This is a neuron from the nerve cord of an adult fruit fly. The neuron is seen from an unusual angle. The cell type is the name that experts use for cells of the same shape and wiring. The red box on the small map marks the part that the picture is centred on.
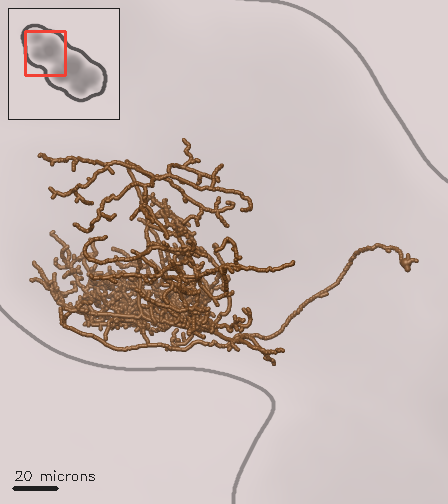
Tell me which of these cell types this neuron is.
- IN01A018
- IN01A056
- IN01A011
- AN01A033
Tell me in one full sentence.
With respect to cell type, this neuron is IN01A011.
